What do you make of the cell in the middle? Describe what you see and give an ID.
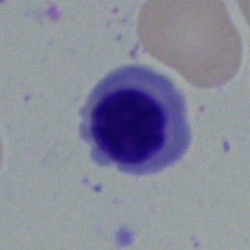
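Chromatin is dense and stains dark purple, and no nucleolus can be seen in the nucleus. The cytoplasmic rim is wider on the right of the nucleus than on the left. Small bulges mark the irregular outline along the left edge. This is an erythroblast.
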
